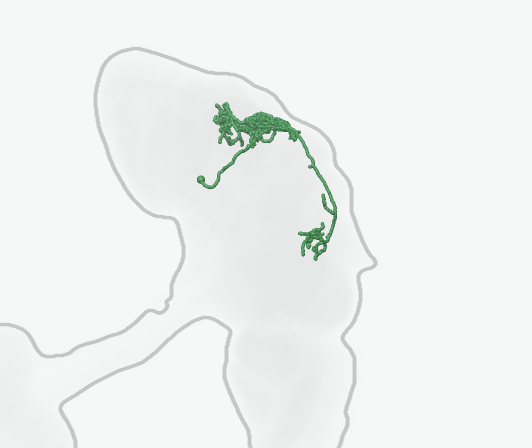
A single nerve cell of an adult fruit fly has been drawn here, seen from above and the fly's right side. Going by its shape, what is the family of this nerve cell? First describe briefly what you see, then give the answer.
It lies in the brain. Its cell body lies in the middle of the picture. It is a central-brain intrinsic neuron. The family is hemilineage DM4_dorsal.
